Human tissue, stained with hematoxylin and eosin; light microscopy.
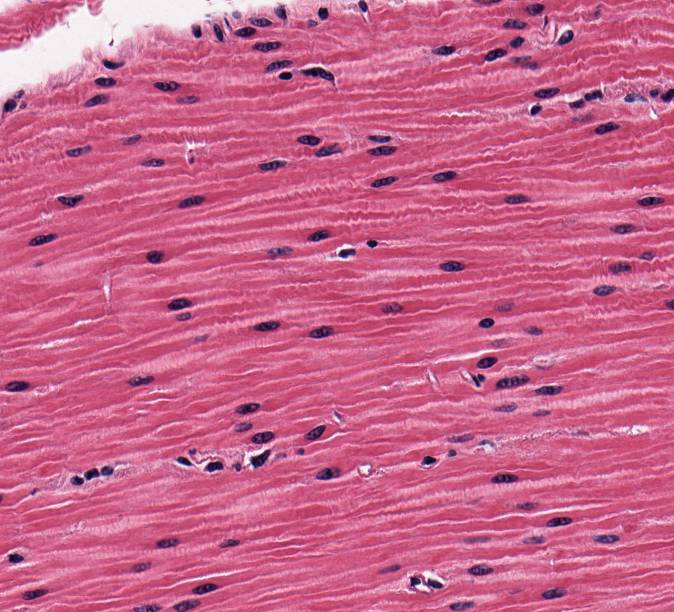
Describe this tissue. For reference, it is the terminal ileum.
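What strikes me first is the course of the fibres: finely wavy and rippled, not straight. Their cytoplasm takes an even bright pink. The nuclei are dark purple, oval to elongated, and their long axes lie along the fibres. They seem scattered singly and fairly evenly throughout the field.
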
